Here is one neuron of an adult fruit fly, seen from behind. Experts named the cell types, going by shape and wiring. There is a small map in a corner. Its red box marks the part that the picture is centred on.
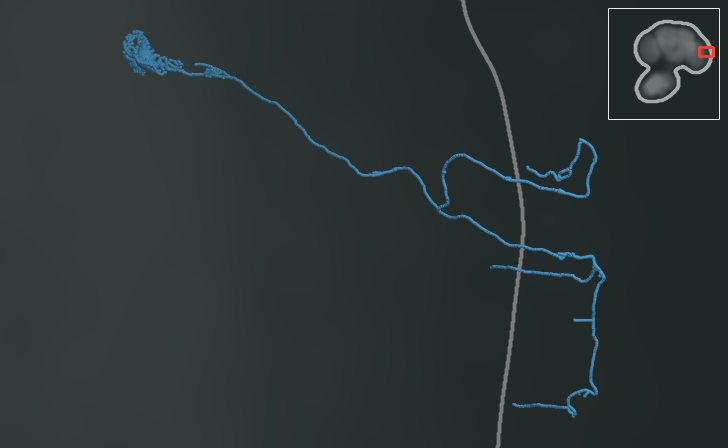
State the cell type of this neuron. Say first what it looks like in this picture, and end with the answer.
As drawn here it is about as wide as it is tall. It is an optic-lobe intrinsic neuron. It is of cell type Lai.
